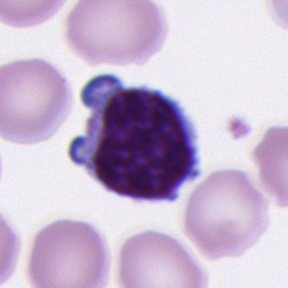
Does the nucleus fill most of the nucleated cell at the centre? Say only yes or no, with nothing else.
Yes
